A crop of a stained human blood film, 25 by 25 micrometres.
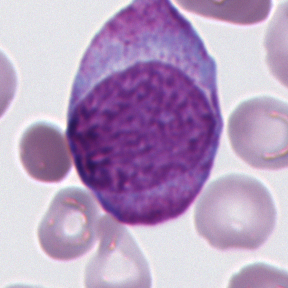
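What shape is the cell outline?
Oval, drawn out to a point at the top.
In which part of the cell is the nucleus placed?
In the lower part.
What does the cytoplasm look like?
Purple, with a paler bluish zone just above the nucleus; no vacuoles are seen in it.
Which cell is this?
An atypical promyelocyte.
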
